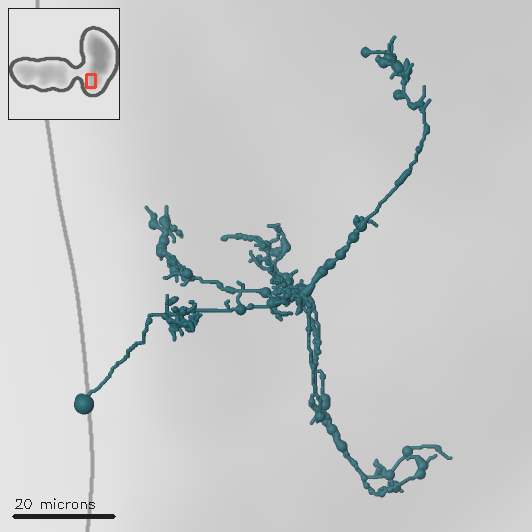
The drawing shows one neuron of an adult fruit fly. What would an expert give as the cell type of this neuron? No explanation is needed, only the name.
Y12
